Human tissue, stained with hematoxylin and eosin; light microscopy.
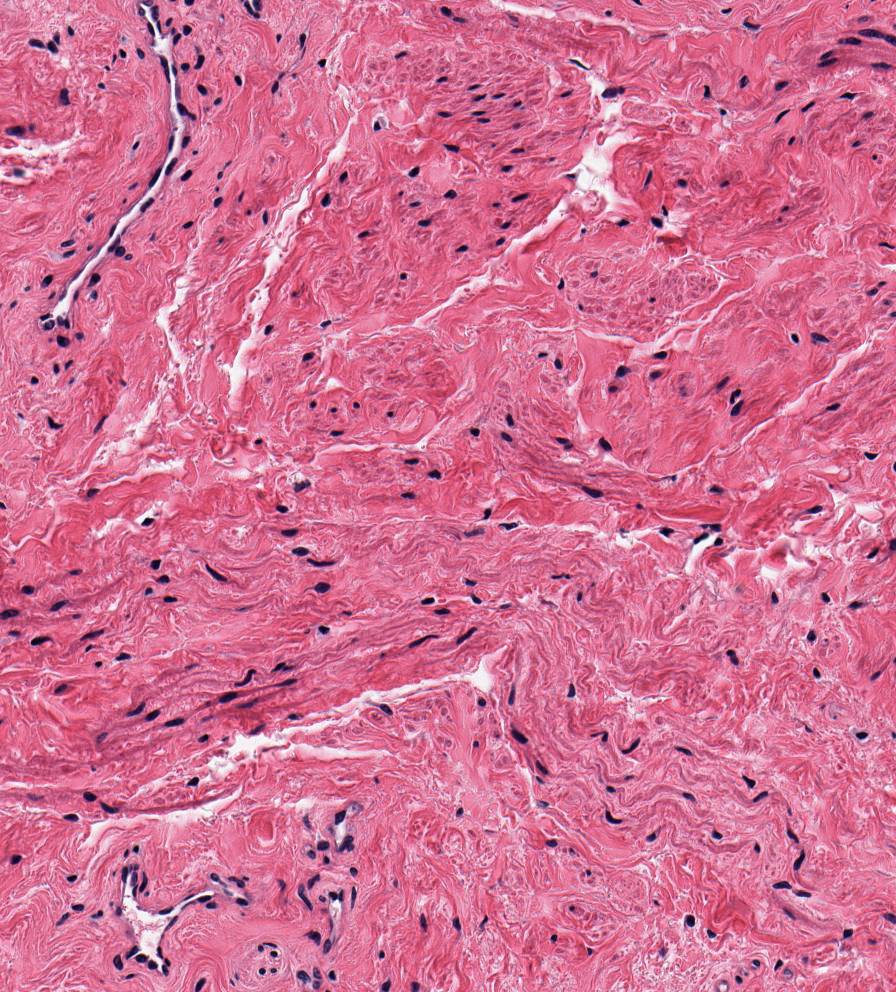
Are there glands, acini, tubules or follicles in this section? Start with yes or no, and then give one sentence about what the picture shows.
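No. No epithelium, glands or fat cells are present anywhere in the field.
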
